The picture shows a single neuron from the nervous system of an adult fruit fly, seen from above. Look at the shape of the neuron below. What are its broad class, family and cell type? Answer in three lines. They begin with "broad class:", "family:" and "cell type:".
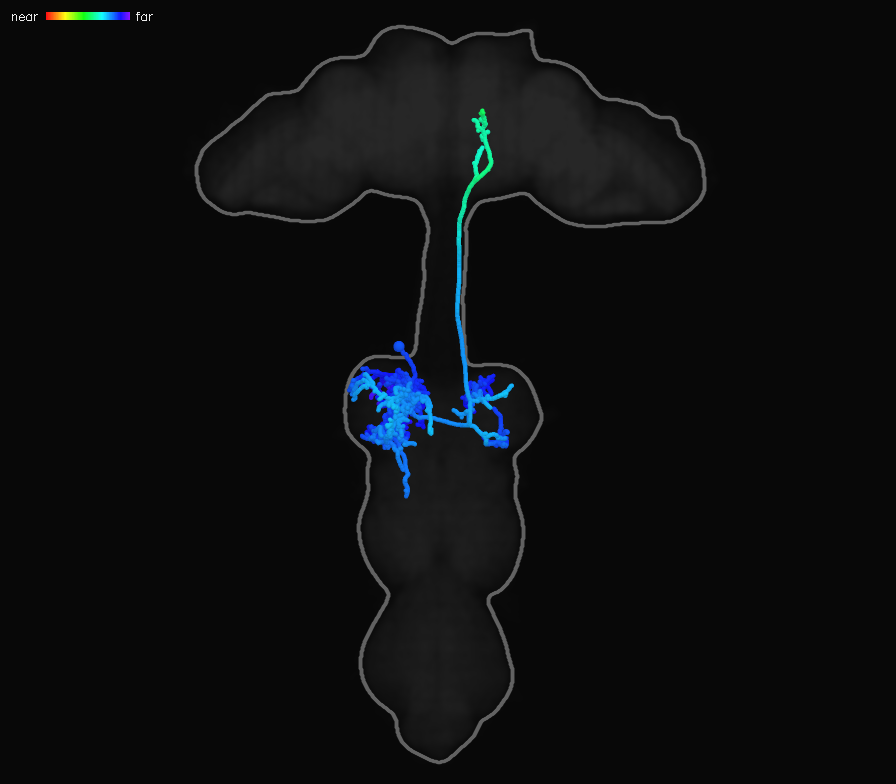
broad class: ascending neuron
family: hemilineage 07B
cell type: AN07B015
